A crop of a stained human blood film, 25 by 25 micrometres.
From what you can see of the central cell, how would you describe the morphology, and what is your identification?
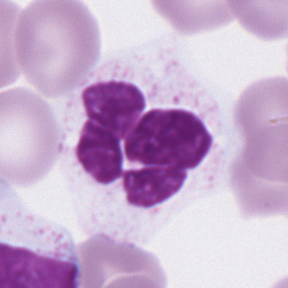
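The cell has a roughly round outline. Its nucleus is divided into four separate lobes, with dense, dark purple, coarsely clumped chromatin. The cytoplasm is plentiful and very pale. The cell is a segmented neutrophil.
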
